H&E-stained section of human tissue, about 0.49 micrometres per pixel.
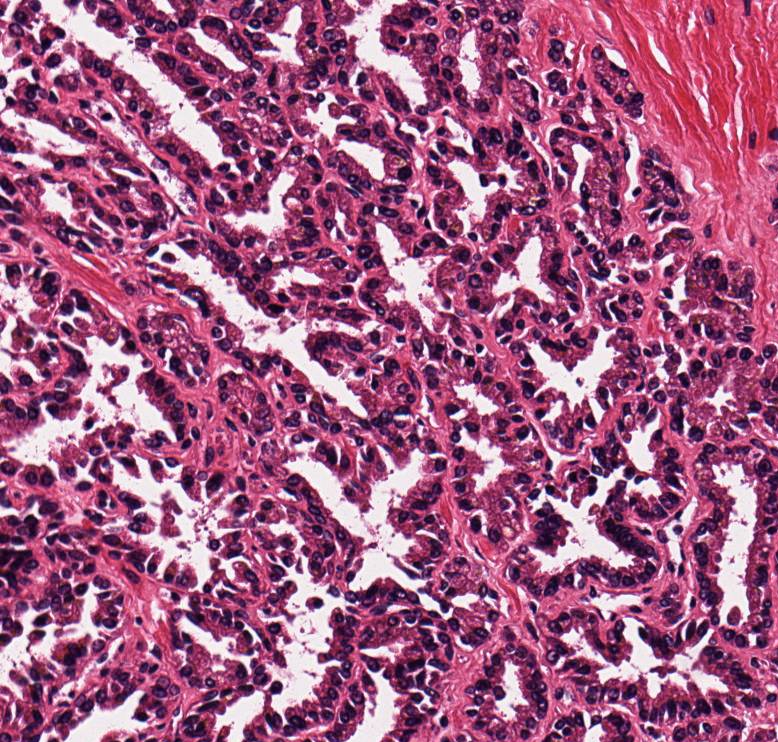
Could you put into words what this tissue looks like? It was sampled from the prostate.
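Closely packed, branching, slit-like spaces lined by cells occupy almost the entire field. The lining cells have dark, round to oval nuclei filling much of each cell, and a modest amount of pink cytoplasm. Dense, bright pink fibres form a band in the upper right corner.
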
